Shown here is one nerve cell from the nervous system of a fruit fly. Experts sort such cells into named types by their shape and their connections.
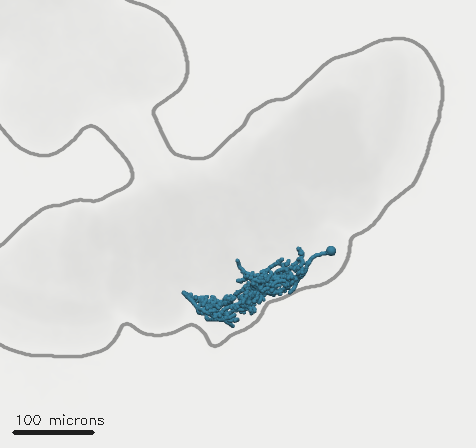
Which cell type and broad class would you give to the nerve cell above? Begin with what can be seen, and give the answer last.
By the scale bar it is about 190 microns wide in this view. As drawn here it is wider than it is tall. The cell type is GNG365. Its broad class is central-brain intrinsic neuron.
